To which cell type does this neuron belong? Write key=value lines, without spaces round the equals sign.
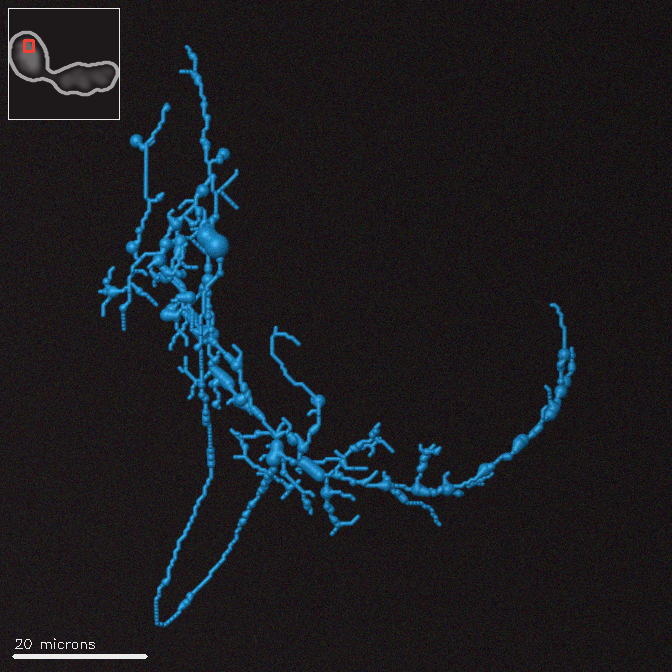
cell_type=CB3729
